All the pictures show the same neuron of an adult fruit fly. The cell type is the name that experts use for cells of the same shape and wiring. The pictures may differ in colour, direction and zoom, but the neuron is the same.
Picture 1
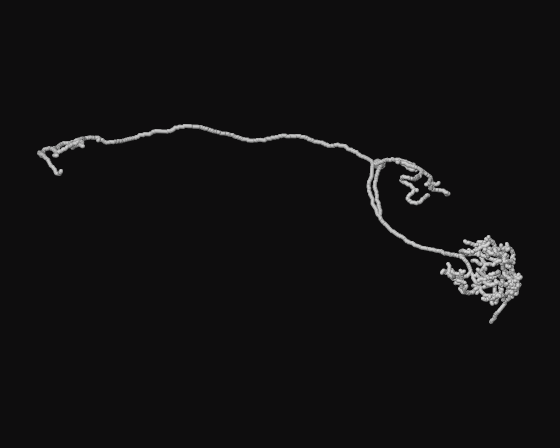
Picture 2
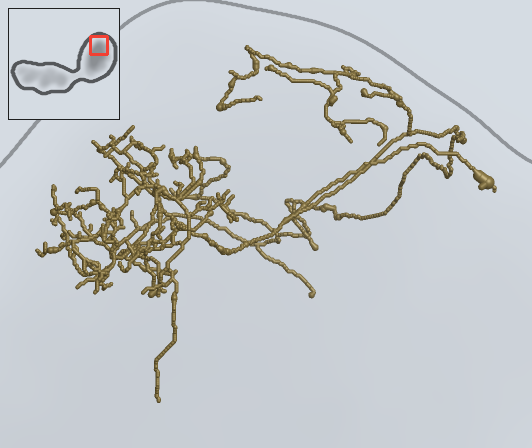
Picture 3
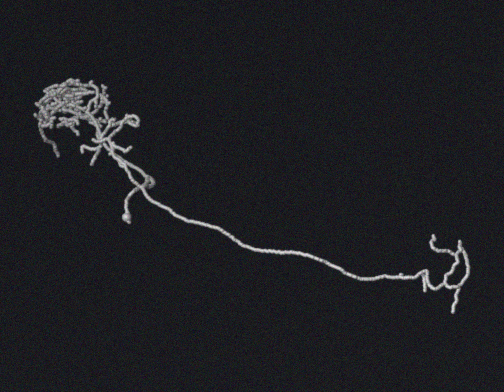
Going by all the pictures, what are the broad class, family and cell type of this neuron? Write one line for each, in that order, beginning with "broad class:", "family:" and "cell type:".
broad class: central-brain intrinsic neuron
family: hemilineage LHd1
cell type: CB3374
